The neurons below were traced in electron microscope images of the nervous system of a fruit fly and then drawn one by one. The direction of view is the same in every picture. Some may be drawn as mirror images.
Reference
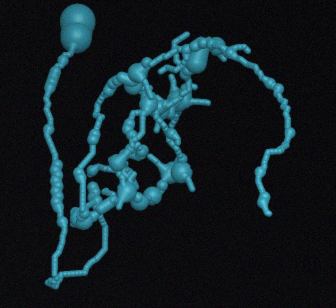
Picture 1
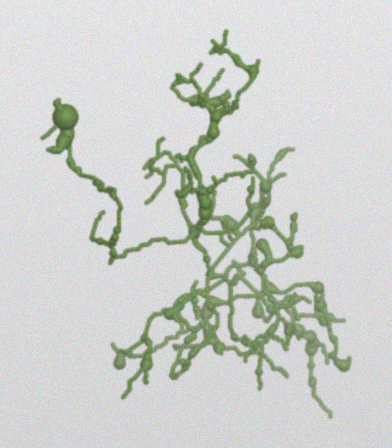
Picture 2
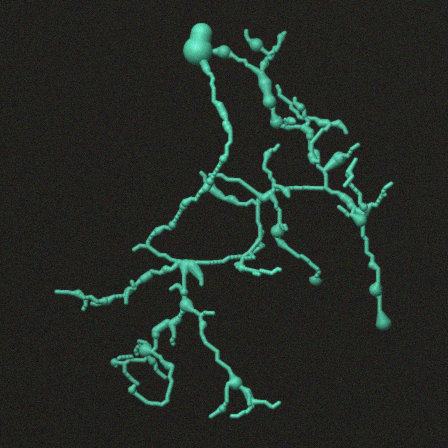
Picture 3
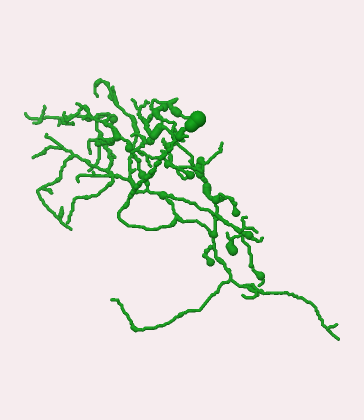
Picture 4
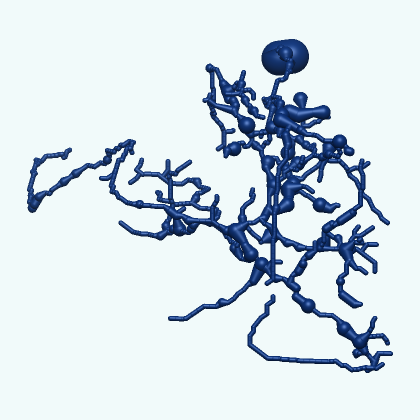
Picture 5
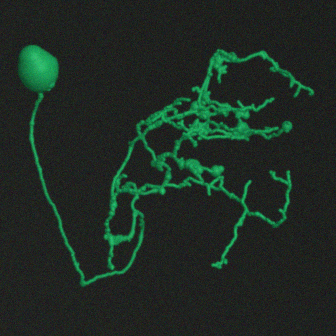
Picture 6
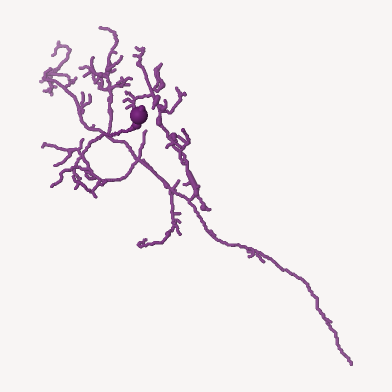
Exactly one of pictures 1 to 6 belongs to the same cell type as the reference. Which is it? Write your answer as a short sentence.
Picture 5 is of the same cell type.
